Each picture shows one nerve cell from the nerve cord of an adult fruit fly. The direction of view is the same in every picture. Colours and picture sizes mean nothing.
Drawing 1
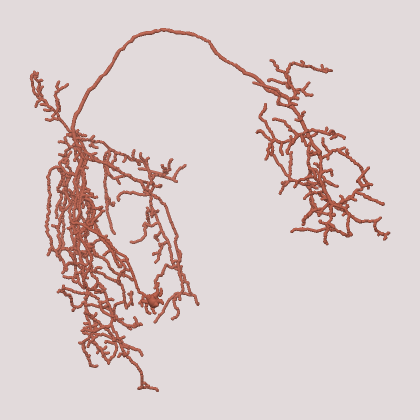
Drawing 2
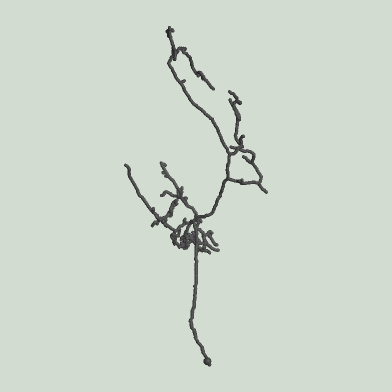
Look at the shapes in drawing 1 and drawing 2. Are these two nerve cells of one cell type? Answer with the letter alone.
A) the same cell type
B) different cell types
B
